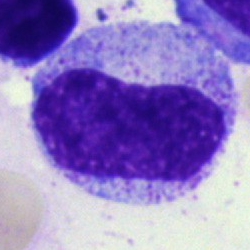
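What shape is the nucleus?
Much wider than tall, like a broad bean.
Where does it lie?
Toward the lower part, with a wider band of cytoplasm above.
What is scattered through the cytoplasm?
Fine purple granules.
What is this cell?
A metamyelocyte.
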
